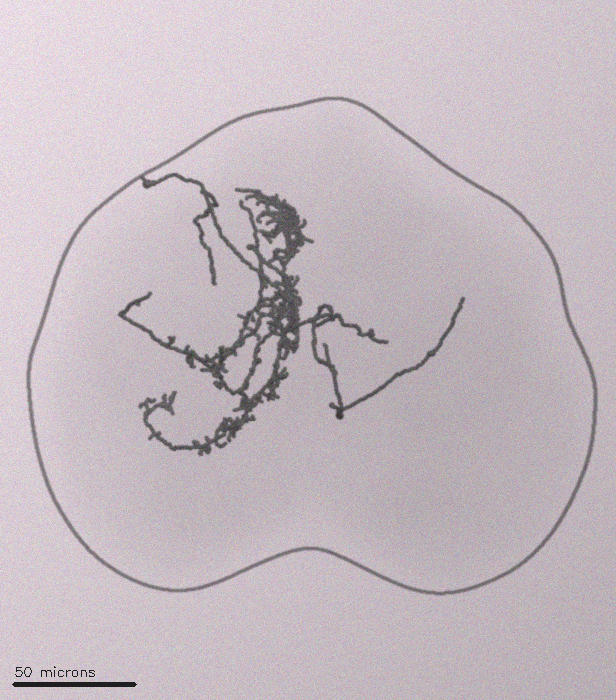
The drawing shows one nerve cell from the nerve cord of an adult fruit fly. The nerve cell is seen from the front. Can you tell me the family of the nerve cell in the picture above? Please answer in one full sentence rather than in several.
Family hemilineage 23B is assigned to this nerve cell.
